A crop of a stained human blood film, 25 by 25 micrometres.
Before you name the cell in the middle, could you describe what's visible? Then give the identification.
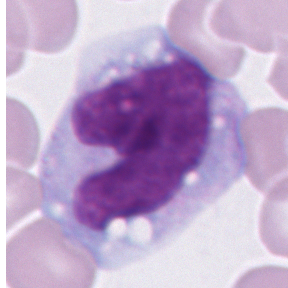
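Beginning with the nucleus: it is kidney-shaped, with a deep notch that opens toward the left. Next, the cytoplasm: plentiful, pale greyish blue, and forming a broad rim around the nucleus. Finally, two clear round vacuoles sit side by side just below the nucleus. The cell is a monocyte.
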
